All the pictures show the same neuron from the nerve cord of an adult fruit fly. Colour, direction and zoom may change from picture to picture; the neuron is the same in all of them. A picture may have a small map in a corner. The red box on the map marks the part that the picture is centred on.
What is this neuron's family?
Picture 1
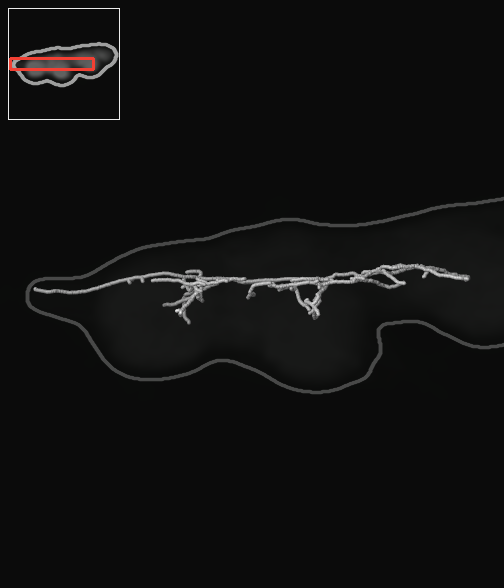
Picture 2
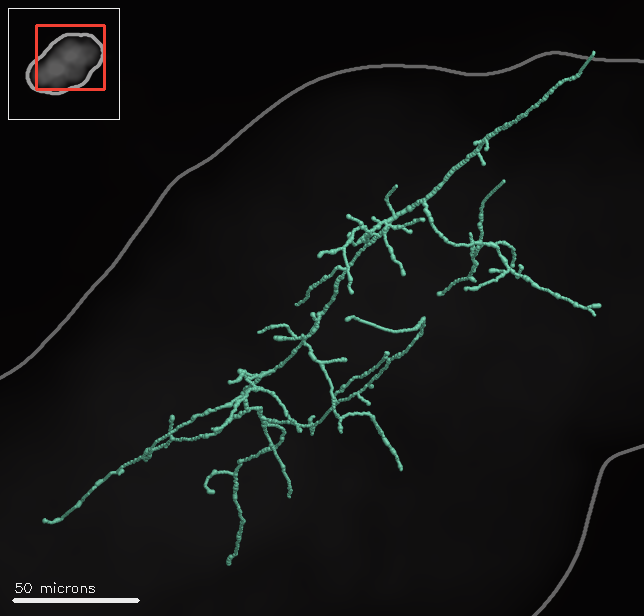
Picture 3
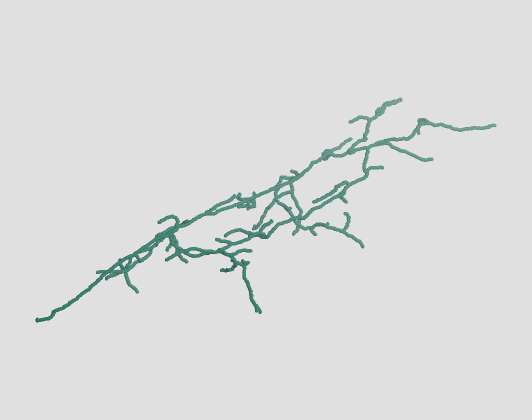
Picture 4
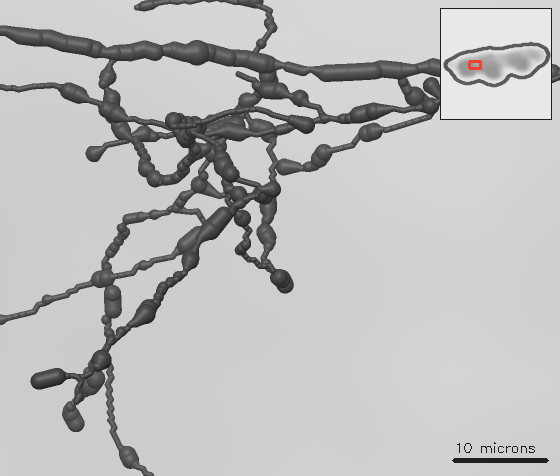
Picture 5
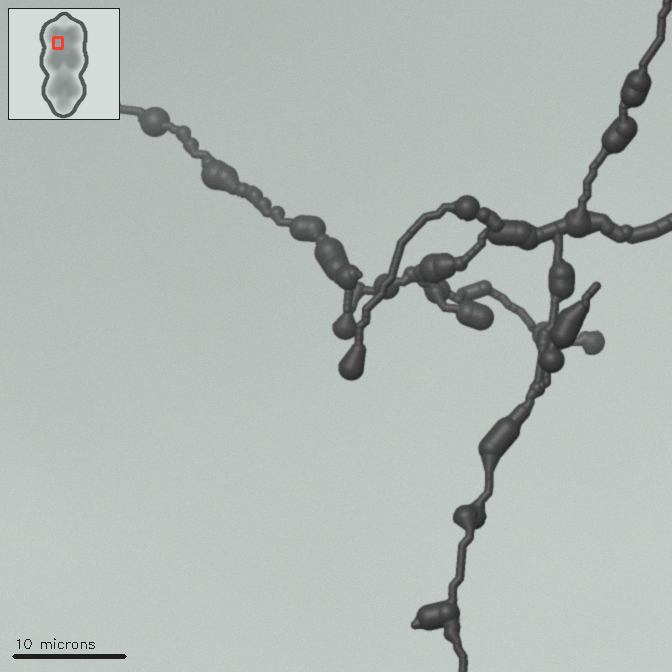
DNpe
